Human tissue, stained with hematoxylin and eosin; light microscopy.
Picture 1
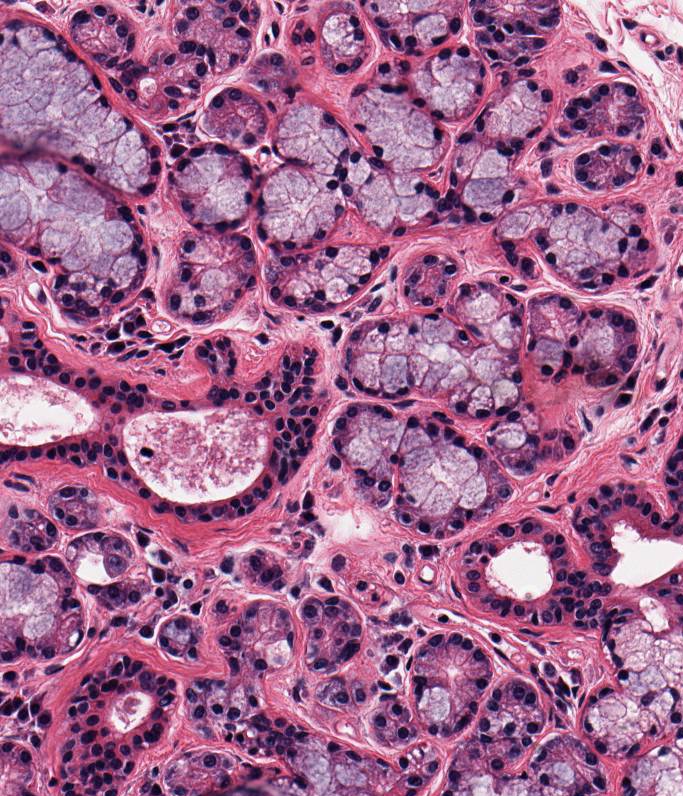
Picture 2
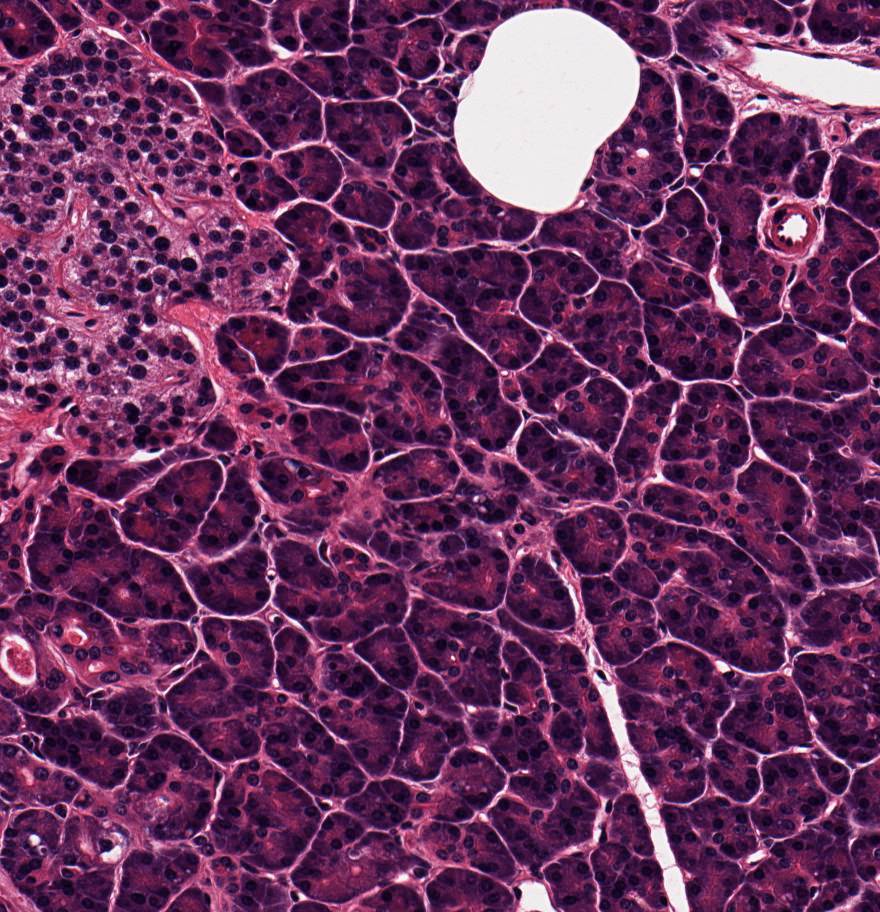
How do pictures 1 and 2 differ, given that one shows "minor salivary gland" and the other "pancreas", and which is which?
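You're looking at minor salivary gland in picture 1 and pancreas in picture 2. Look at picture 1: most acinar cells are pale, foamy and greyish-lilac, their small dark nuclei flattened at the cell bases. In picture 2 the cytoplasm is deep purple, pinker toward each acinus's centre, with round dark nuclei toward the outer edge. Its upper left holds a cluster of cells with round nuclei and paler cytoplasm, not arranged in acini.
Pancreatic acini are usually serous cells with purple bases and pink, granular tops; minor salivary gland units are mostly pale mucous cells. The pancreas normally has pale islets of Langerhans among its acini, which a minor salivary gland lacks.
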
